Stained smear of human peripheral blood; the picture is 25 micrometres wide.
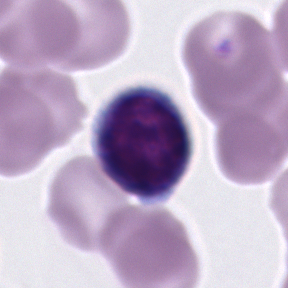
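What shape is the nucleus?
Round, with no notch or lobes, measuring about 9 by 8 micrometres.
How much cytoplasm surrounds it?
Only a very thin, pale blue rim, widest at the lower edge of the cell.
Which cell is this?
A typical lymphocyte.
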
